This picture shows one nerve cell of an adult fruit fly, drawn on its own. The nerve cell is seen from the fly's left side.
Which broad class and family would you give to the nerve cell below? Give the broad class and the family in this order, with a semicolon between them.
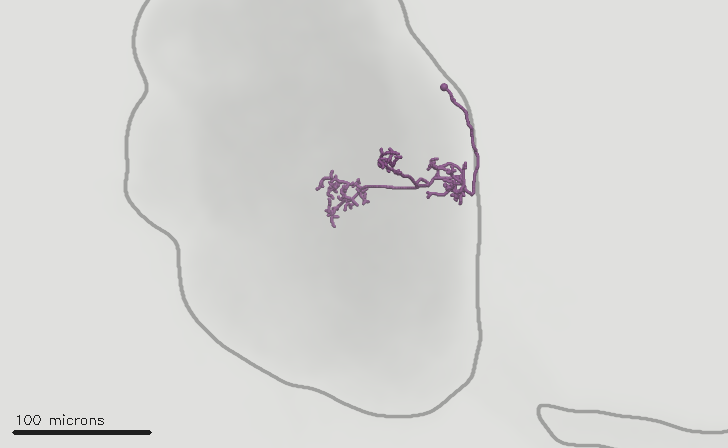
optic-lobe intrinsic neuron; Y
